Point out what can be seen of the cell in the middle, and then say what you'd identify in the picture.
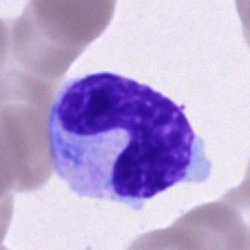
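A thick horseshoe-shaped nucleus curves around a notch opening toward the left, with no nucleolus visible. From the right edge projects a small pale bulge of cytoplasm. The outline is roughly oval, its margin slightly uneven. This is a band neutrophil.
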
